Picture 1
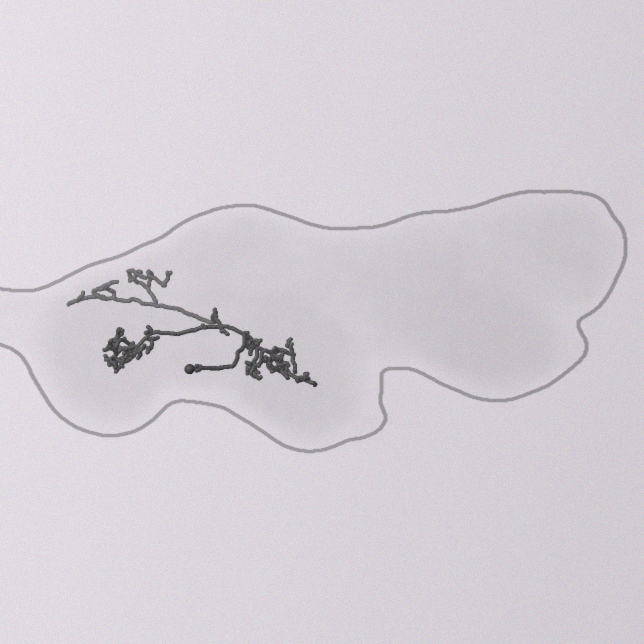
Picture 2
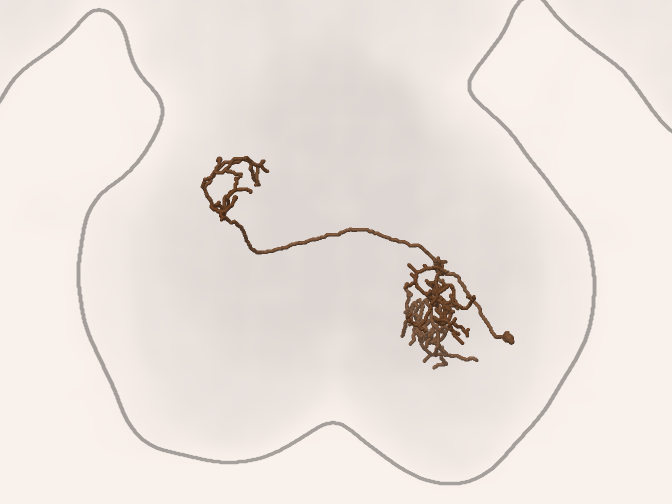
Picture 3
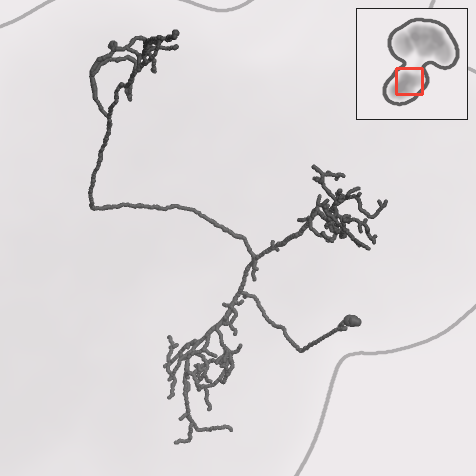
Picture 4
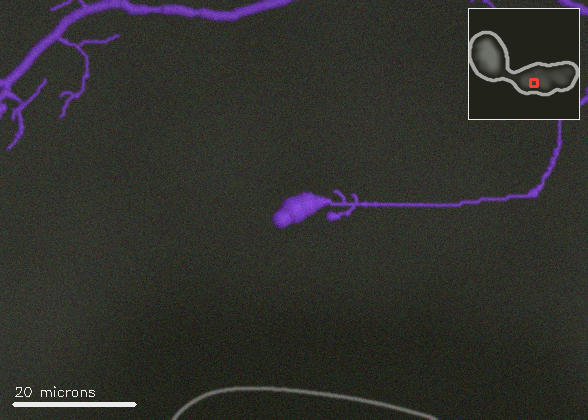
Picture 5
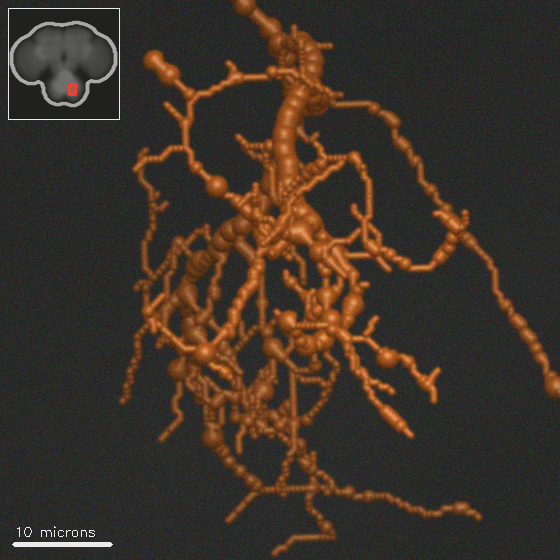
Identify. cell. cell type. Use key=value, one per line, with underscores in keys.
cell_type=IN08B052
